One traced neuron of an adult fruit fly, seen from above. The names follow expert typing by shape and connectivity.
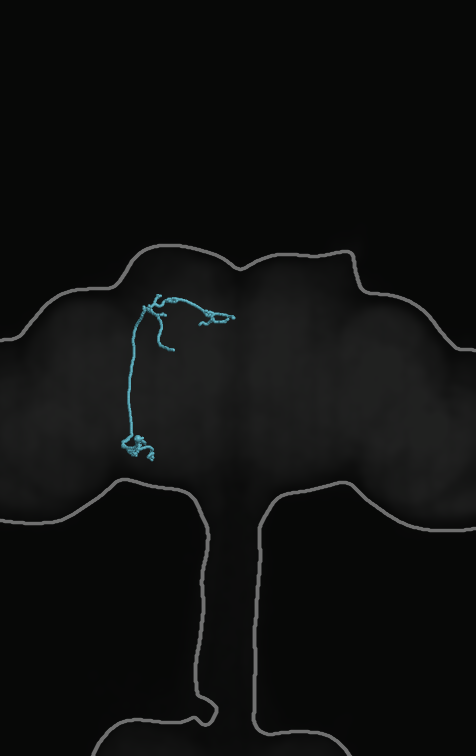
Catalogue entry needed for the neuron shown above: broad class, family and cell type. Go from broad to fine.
central-brain intrinsic neuron; class Kenyon Cell; KCa'b'-m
